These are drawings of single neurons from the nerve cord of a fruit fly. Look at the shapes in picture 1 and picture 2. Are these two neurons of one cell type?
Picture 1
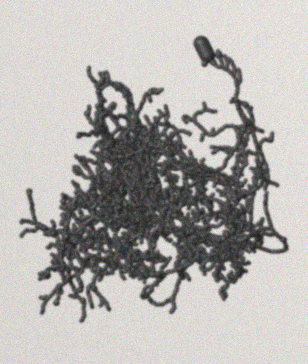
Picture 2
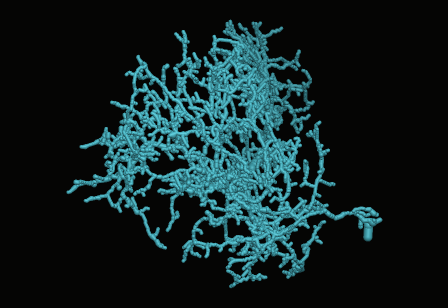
yes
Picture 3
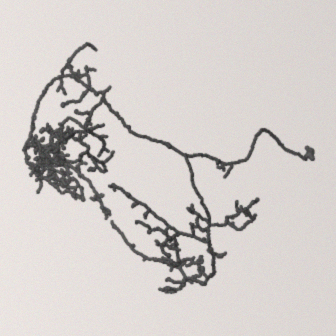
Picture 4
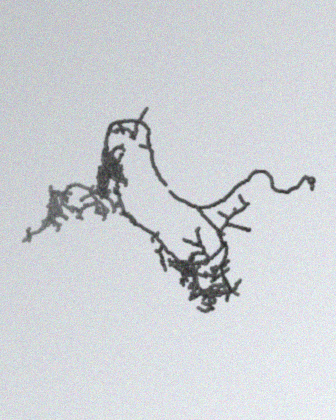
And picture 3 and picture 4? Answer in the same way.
yes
